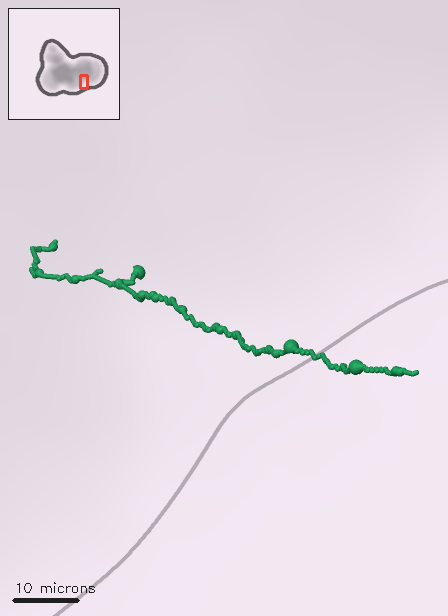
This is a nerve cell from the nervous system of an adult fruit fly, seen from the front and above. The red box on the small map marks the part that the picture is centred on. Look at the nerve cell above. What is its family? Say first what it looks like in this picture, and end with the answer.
No cell body is drawn. By the scale bar it is about 60 microns wide in this view. It has a dozen or fewer branch ends. Its broad class is sensory neuron entering the brain. The name of its family is class mechanosensory.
